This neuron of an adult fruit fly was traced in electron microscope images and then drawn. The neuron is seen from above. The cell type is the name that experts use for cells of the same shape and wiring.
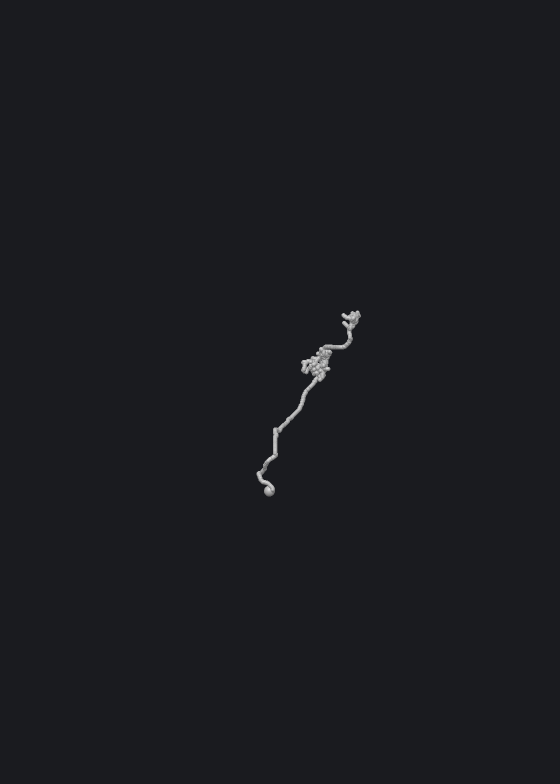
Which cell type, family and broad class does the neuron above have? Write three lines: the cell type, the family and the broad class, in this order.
FR2
class CX
central-brain intrinsic neuron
